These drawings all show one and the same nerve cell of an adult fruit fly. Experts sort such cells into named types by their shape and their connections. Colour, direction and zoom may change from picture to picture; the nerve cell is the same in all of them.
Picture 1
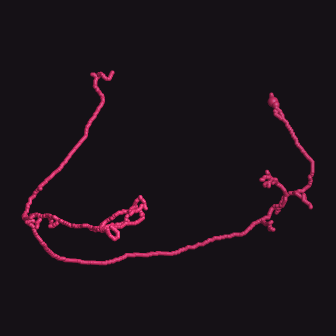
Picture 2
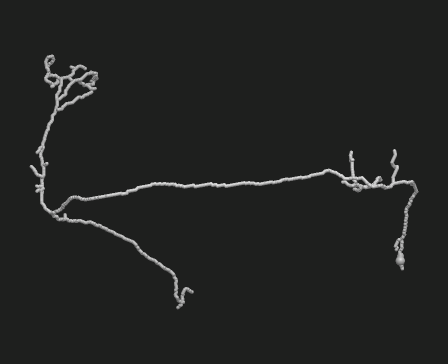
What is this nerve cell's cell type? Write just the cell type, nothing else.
KCa'b'-ap2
